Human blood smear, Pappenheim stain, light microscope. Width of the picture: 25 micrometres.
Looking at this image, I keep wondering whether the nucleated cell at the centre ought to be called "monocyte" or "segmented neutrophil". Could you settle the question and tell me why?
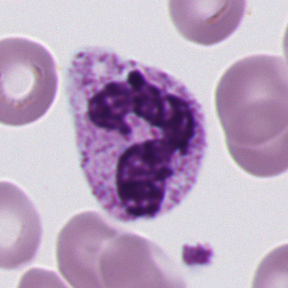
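Verdict: segmented neutrophil, not monocyte. Nucleus divided into several lobes arranged in a curving chain.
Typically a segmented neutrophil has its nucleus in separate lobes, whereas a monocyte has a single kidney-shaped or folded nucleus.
Chromatin dark purple, coarsely clumped; no nucleoli visible. Cell about 16 by 12 micrometres. Small separate purple fragment below and to the right of the cell.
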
